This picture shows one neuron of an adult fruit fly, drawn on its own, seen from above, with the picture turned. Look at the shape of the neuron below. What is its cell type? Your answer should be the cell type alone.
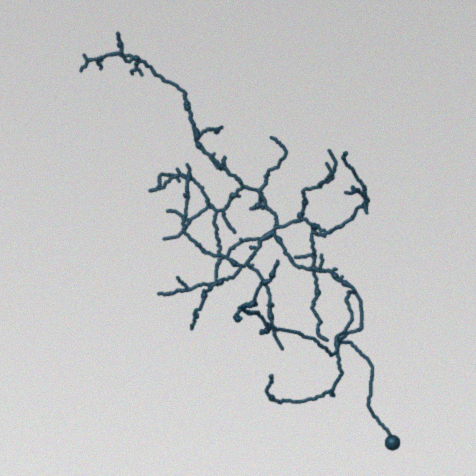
IN16B114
